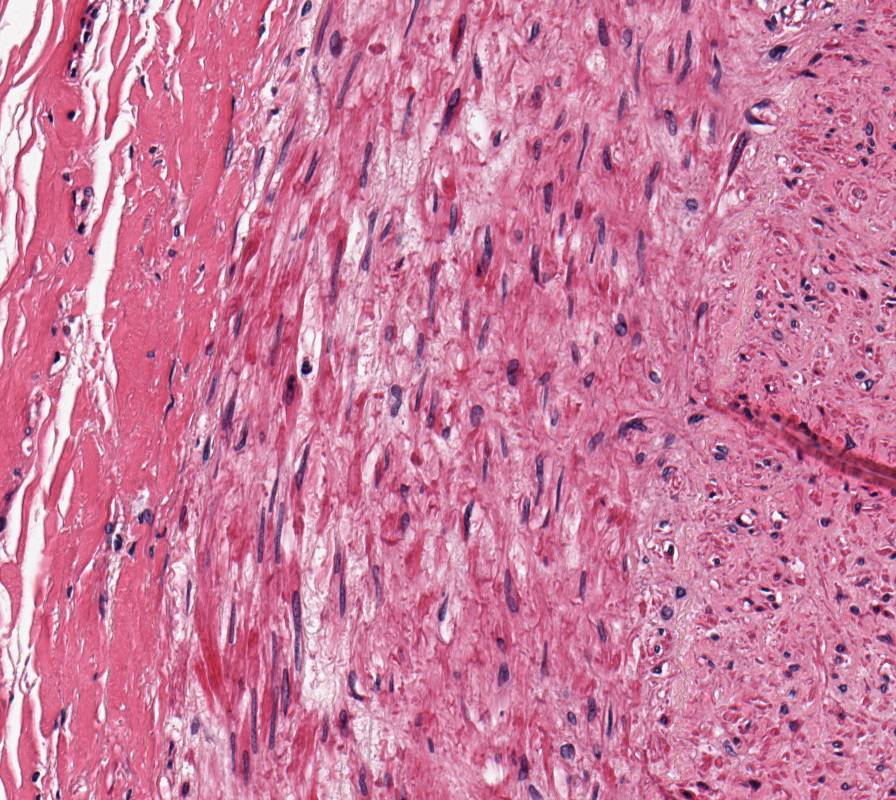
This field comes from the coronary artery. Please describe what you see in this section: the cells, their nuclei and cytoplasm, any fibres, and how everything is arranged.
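There's no epithelium anywhere here, and no fat cells either. At the left edge, thick collagen bundles run roughly vertically, and the spindle cells in the middle band have elongated dark nuclei lying mostly vertically too.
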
